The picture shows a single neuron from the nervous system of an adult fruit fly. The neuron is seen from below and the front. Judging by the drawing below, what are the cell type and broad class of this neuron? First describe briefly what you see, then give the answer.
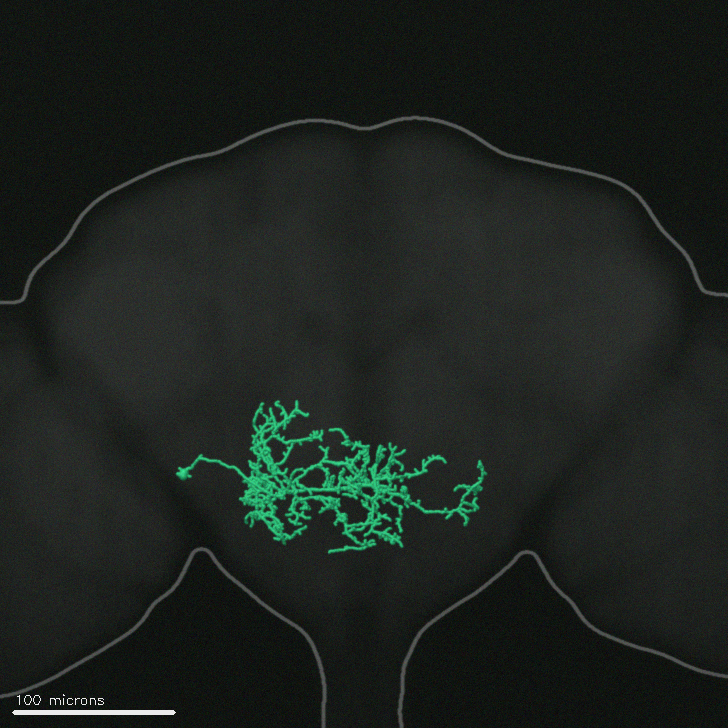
It lies in the brain. By the scale bar it is about 190 microns wide in this view. It is of cell type GNG069. Its broad class is central-brain intrinsic neuron.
